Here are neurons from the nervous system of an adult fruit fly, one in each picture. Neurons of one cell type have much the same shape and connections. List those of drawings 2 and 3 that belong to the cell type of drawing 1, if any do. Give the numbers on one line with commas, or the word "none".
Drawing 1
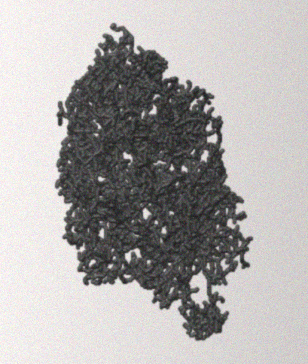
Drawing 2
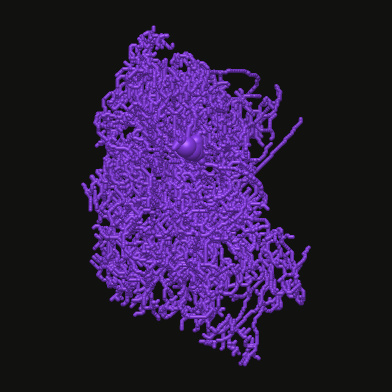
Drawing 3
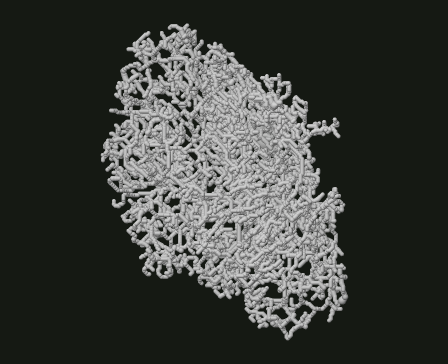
3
